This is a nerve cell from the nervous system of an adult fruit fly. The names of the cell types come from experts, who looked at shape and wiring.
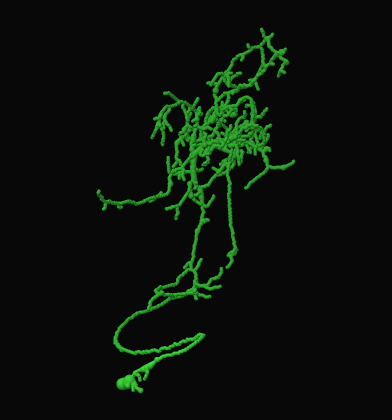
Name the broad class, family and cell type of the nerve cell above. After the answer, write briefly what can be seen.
This is a central-brain intrinsic neuron. Its family is hemilineage SLPav2. It is of cell type CB1685. The picture shows dozens of branch ends. As drawn here it is taller than it is wide.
